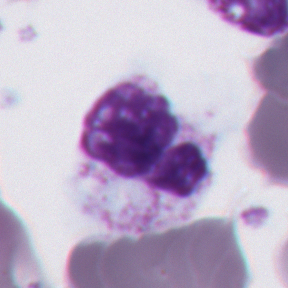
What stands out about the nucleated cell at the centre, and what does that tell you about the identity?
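Two lobes make up the nucleus, the larger to the upper left and the smaller to the lower right. Its chromatin is dense and stains dark purple, while the cytoplasm is pale and almost colourless. It is a segmented neutrophil.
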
